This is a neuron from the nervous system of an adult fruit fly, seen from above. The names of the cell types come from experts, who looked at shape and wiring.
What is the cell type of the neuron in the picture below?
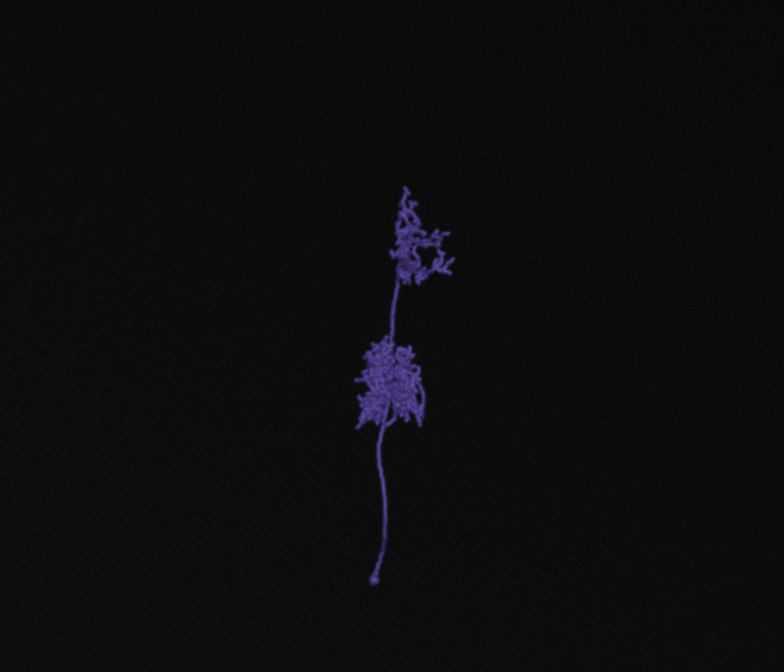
IN05B032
